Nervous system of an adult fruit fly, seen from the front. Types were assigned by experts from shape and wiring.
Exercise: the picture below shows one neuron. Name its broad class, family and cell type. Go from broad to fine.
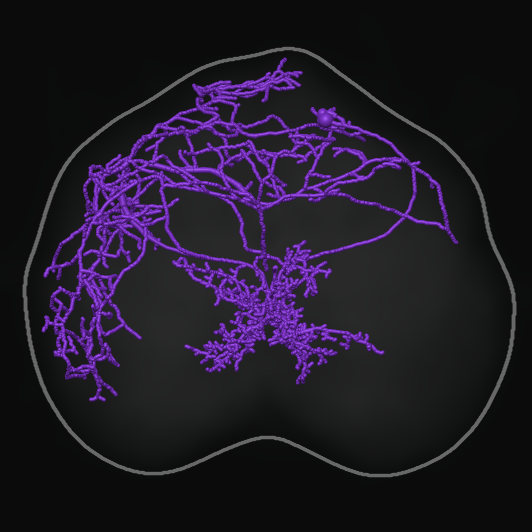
ascending neuron; hemilineage 19B; AN19B001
